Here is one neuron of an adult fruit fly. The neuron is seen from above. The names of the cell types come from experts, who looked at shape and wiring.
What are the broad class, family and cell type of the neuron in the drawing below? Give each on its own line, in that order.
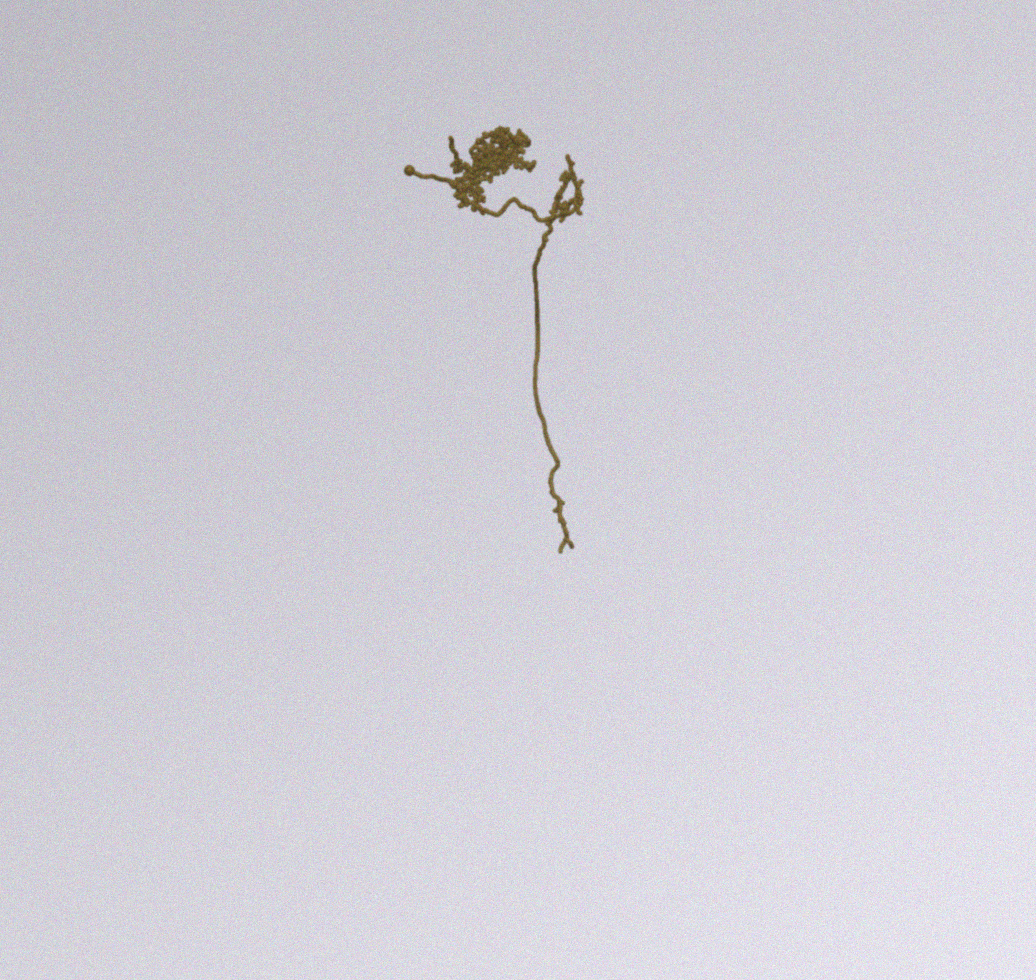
descending neuron
hemilineage LB7
DNge100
